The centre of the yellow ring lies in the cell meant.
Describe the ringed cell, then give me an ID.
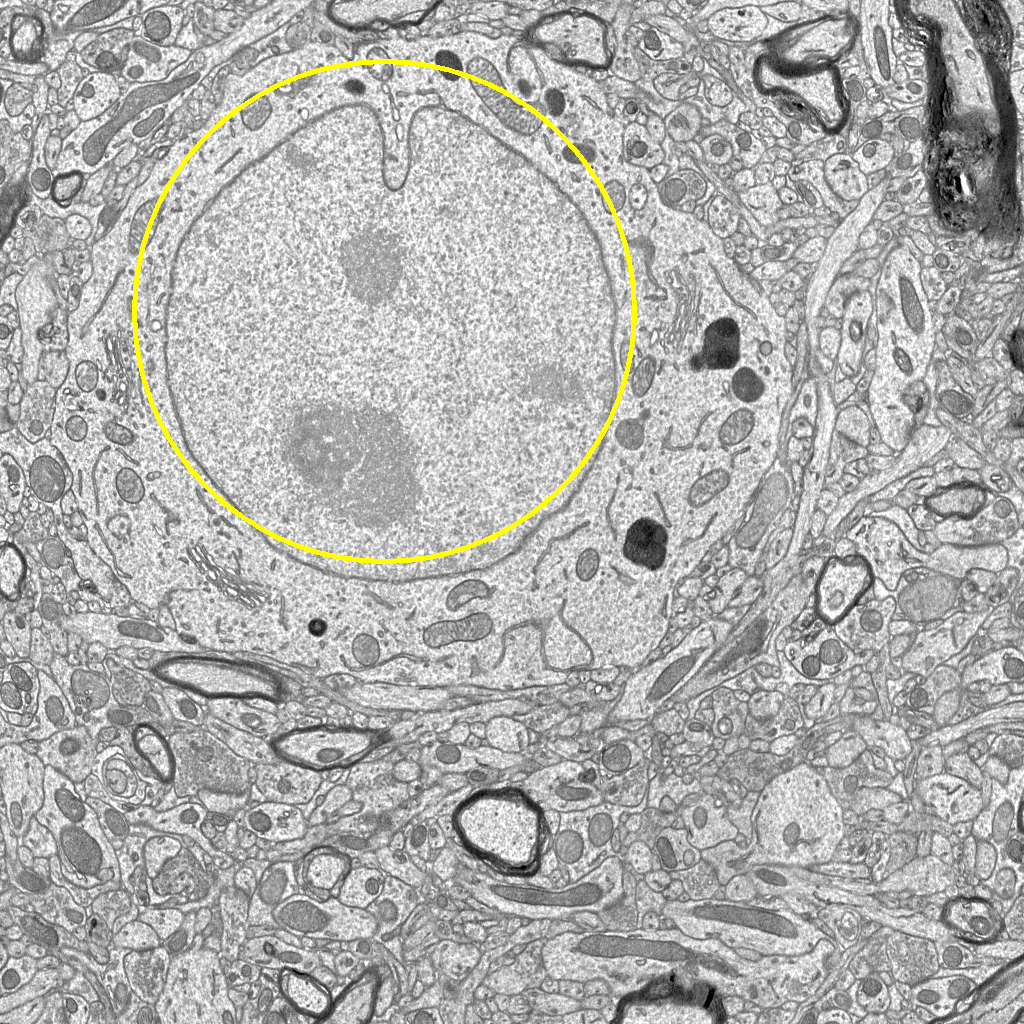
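Nucleus round, wholly within the picture. Envelope with one deep, narrow infolding at top. Several moderately dark granular patches in the nucleus, largest lower left. A few very dark dense bodies in the cytoplasm right of the nucleus. Cell is an excitatory neuron.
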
